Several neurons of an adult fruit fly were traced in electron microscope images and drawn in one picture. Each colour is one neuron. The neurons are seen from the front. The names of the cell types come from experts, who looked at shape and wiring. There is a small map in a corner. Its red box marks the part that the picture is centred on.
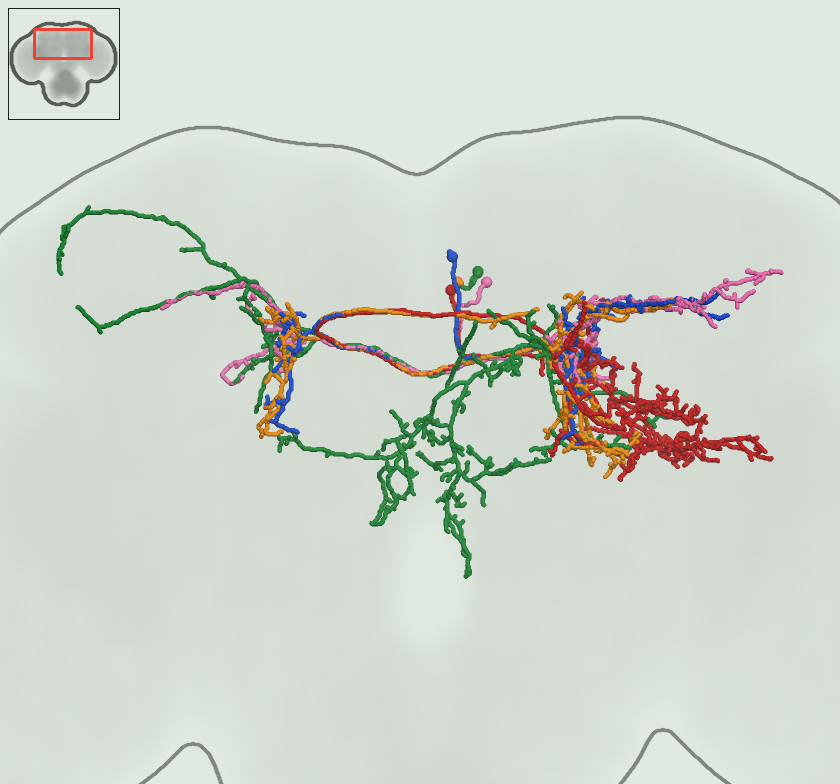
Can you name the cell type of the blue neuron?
CB4070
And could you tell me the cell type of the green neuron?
CB3044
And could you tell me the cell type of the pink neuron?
CB4069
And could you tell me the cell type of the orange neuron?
CL224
